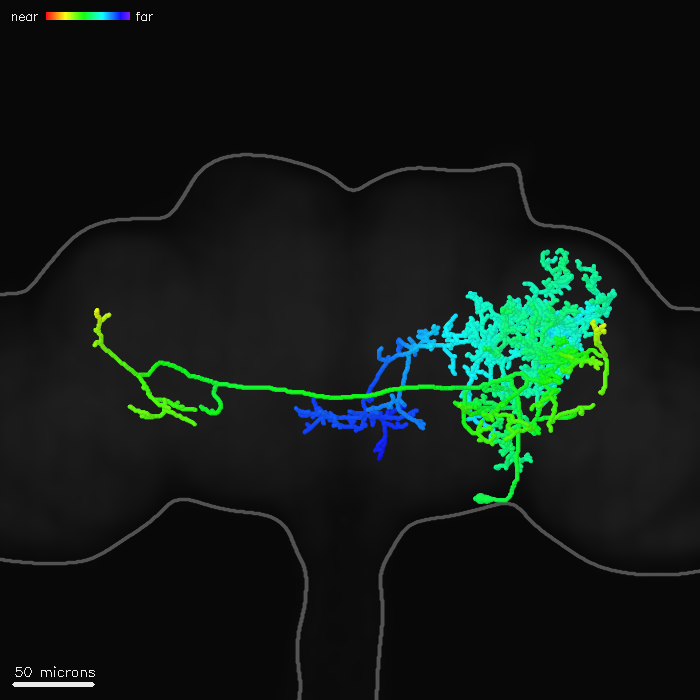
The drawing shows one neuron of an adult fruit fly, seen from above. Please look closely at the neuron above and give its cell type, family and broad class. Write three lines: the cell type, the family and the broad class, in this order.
WED107
hemilineage VLPl&p2_posterior
central-brain intrinsic neuron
